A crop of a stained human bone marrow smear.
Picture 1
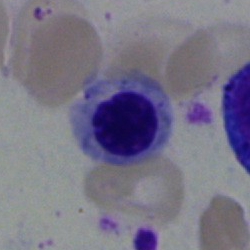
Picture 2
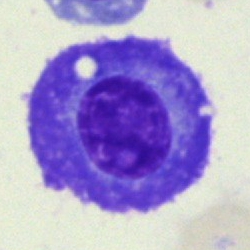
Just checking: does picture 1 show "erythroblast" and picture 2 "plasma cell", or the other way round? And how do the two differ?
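Assignment: the erythroblast is in the first picture, the plasma cell in the second. Outline: the erythroblast is roughly round; the plasma cell is roughly round too, but with small irregular bumps along its edge. Cytoplasm amount: the erythroblast has a rim on all sides of the nucleus, while the plasma cell has abundant cytoplasm forming a wide rim all around. Cytoplasm colour: pale blue in the erythroblast, deep blue in the plasma cell.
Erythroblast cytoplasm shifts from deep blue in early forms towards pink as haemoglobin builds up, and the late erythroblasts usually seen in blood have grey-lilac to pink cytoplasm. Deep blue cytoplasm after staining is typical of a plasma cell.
Paler zone: the plasma cell shows a paler zone of cytoplasm around its nucleus.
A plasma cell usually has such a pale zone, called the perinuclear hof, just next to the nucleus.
Inclusions: the erythroblast's cytoplasm has no granules, while the plasma cell has a single round clear vacuole in its upper-left part. Nucleus: the erythroblast's chromatin is dense and dark purple, with no nucleolus visible.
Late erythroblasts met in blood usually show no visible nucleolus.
Neighbours: another cell, cut off by the top edge of the picture, lies just above the plasma cell without touching it.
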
